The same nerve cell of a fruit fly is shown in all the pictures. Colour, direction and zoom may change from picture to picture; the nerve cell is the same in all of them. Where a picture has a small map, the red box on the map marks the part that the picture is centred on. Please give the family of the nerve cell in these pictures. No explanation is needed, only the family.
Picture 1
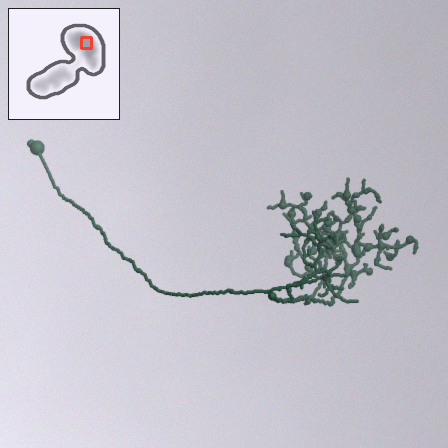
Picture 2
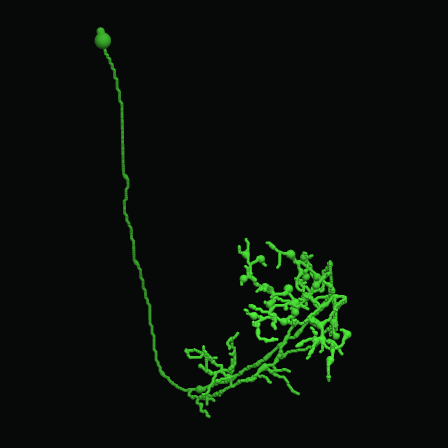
class CX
